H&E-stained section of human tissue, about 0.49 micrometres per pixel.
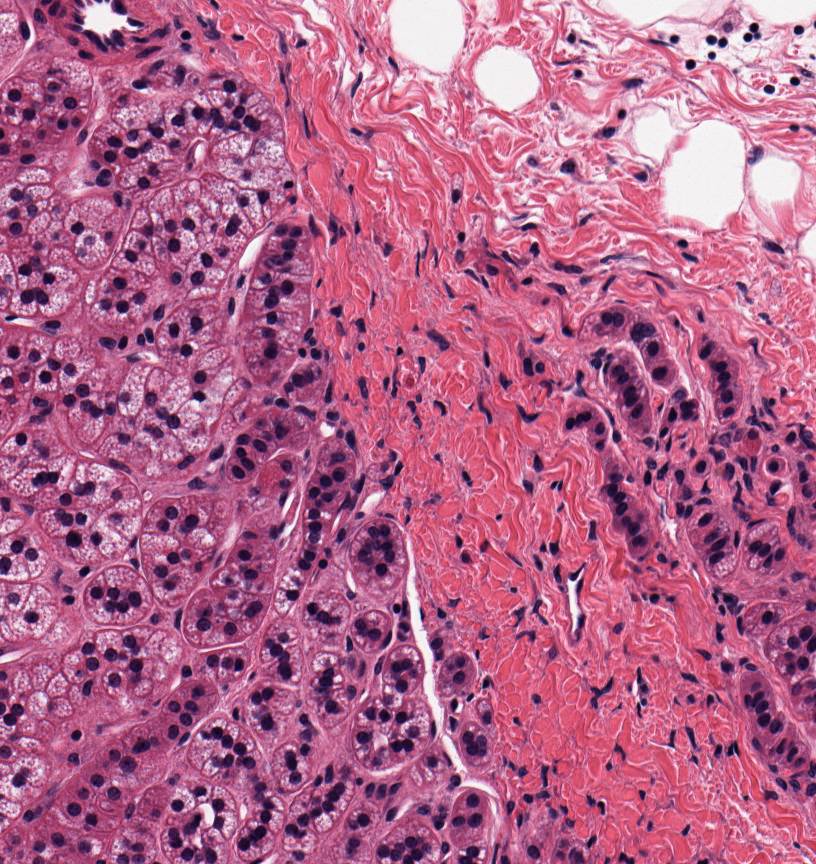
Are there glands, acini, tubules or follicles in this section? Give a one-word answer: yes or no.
Yes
